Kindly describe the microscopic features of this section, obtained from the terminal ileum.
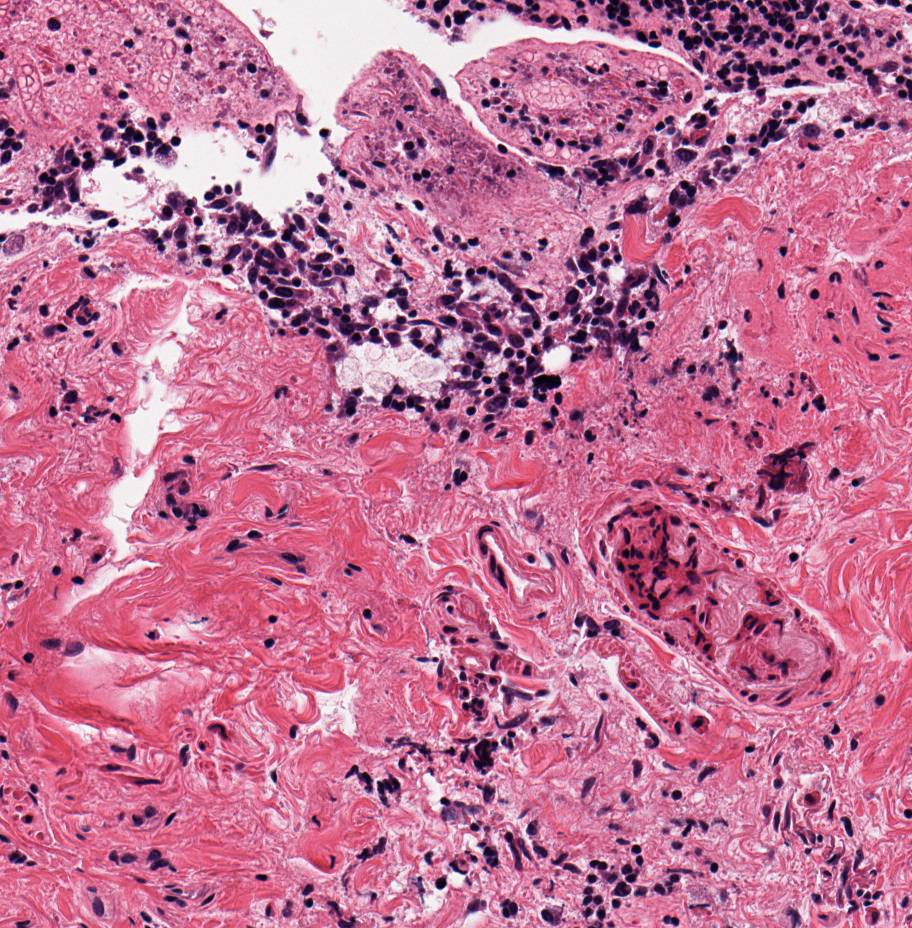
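Most of this is dense pink collagen, especially the lower two-thirds. Across the upper middle there's a band crowded with small cells with dark round nuclei and scant cytoplasm, consistent with lymphocytes. The collagen bundles are wavy and run in many different directions rather than lining up in parallel. Here and there a single elongated, spindle-shaped nucleus sits among them.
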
